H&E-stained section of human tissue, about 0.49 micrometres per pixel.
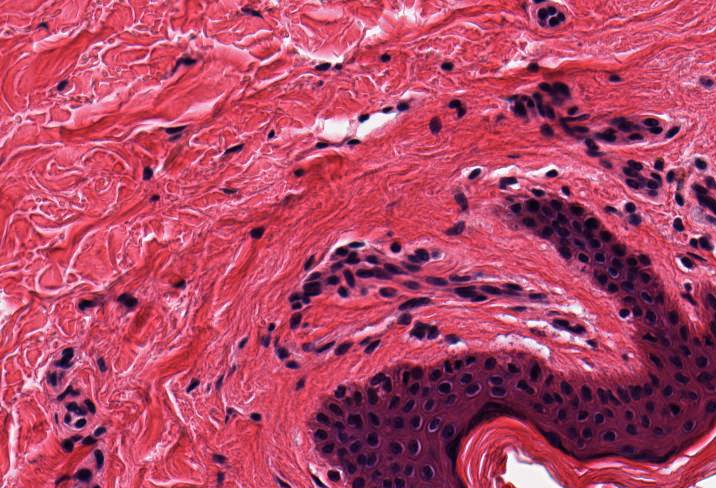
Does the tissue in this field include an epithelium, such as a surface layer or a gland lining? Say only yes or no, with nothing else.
Yes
